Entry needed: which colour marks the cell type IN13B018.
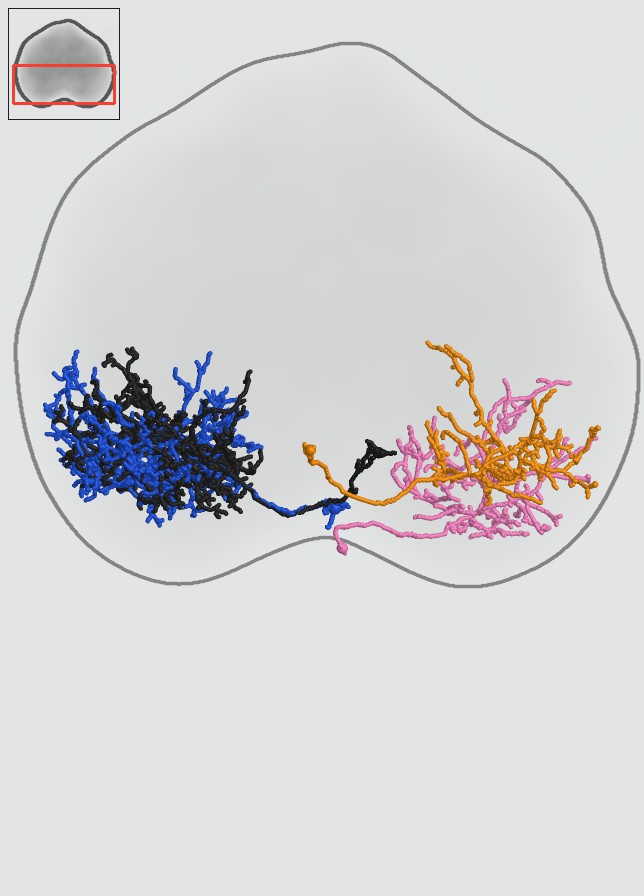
black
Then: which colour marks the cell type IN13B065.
orange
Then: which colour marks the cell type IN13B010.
blue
